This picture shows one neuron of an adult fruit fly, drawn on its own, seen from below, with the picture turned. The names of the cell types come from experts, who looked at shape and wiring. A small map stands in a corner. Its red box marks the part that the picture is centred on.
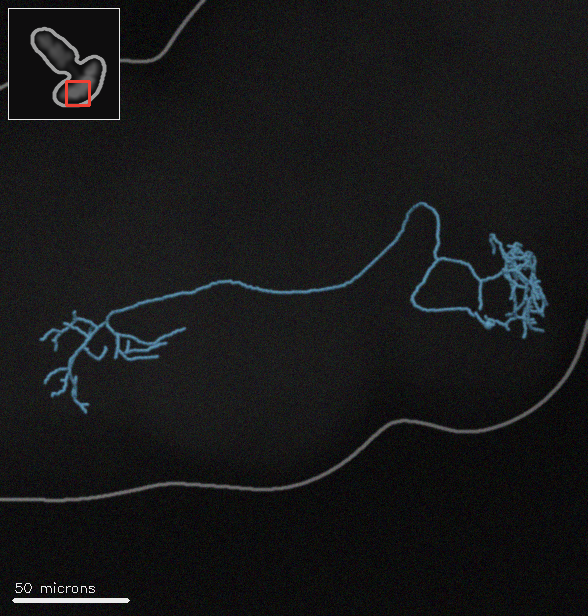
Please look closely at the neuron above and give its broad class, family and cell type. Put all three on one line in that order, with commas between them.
central-brain intrinsic neuron, hemilineage ALv1, M_vPNml83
